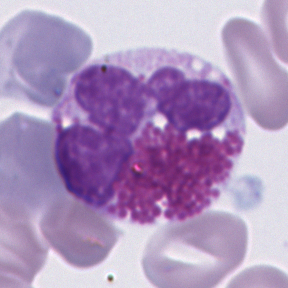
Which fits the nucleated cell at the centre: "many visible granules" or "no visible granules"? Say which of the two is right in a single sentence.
Visible granules are present in great number in its cytoplasm.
